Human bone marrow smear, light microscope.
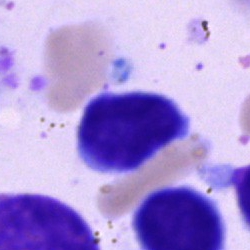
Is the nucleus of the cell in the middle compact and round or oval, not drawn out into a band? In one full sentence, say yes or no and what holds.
Yes, a round or oval nucleus, compact and not band-shaped, is present in the cell.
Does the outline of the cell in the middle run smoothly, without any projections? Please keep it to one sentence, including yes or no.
Yes, neither ragged parts nor projections, blebs or tags mark the edge of the cell.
